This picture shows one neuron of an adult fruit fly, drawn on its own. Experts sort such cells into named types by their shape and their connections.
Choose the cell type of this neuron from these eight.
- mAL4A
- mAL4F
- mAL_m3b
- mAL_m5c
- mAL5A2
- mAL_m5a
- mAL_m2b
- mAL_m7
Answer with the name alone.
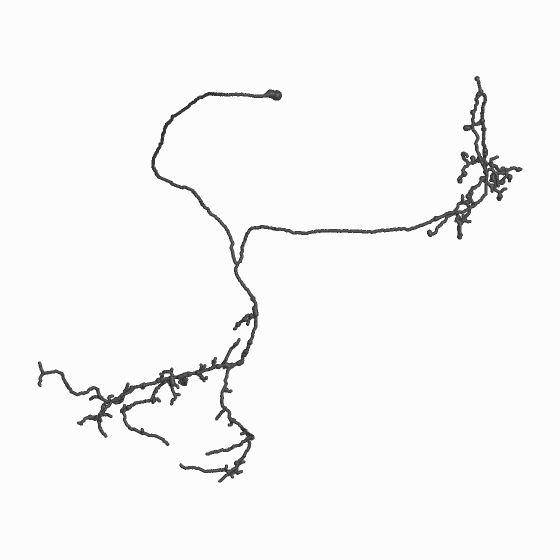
mAL5A2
